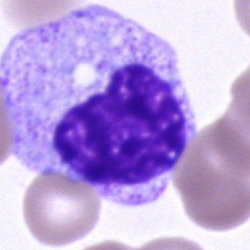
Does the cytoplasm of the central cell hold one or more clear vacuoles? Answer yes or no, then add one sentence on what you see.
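Yes. A single round clear vacuole lies in the cytoplasm above and left of the nucleus.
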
